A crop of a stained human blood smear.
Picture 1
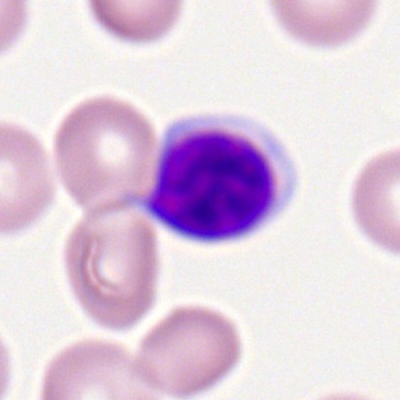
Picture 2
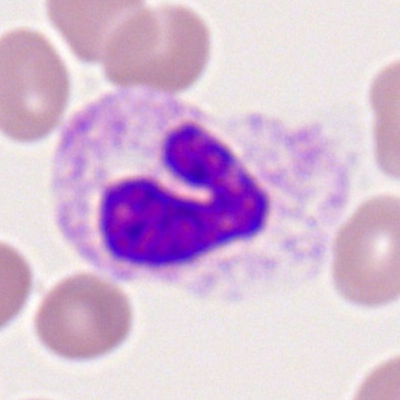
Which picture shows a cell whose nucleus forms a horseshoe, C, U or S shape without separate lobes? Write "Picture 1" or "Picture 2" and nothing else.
Picture 2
